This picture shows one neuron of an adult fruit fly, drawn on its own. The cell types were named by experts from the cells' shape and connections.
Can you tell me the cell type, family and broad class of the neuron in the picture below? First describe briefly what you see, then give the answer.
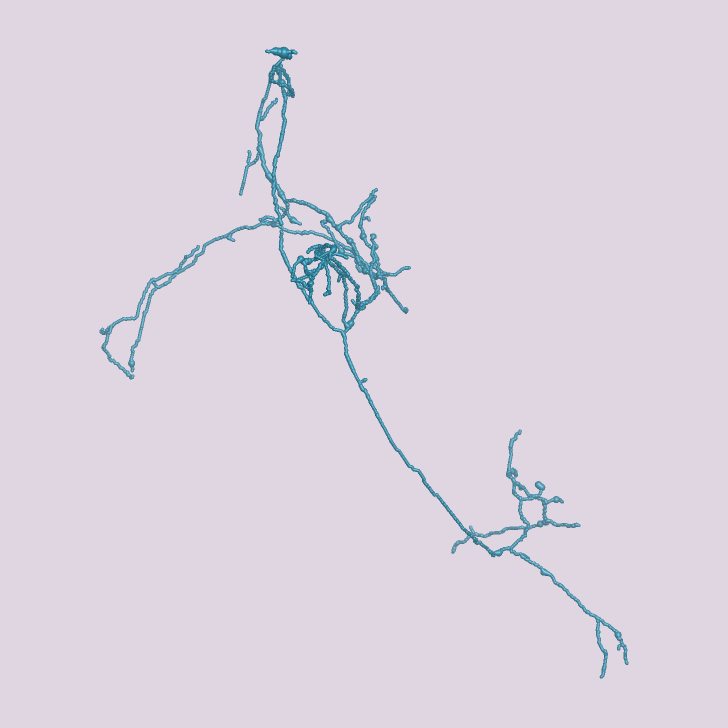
The cell body is at the top of the picture. Dozens of branch ends can be seen. It is of cell type CRE003_b. Its family is hemilineage AOTUv4_dorsal. It is a central-brain intrinsic neuron.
